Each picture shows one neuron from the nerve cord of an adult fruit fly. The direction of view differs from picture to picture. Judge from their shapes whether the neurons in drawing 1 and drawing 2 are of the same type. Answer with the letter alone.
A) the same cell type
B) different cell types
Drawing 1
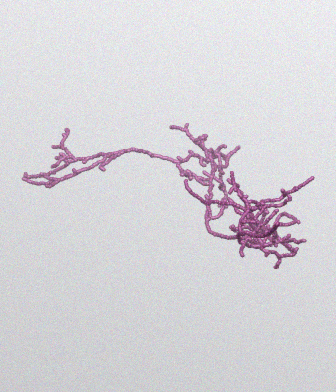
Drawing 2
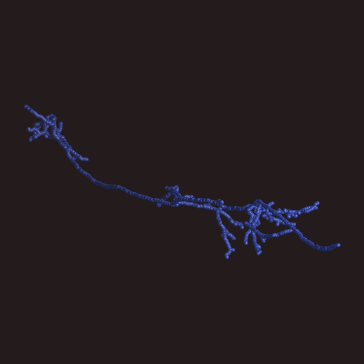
B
